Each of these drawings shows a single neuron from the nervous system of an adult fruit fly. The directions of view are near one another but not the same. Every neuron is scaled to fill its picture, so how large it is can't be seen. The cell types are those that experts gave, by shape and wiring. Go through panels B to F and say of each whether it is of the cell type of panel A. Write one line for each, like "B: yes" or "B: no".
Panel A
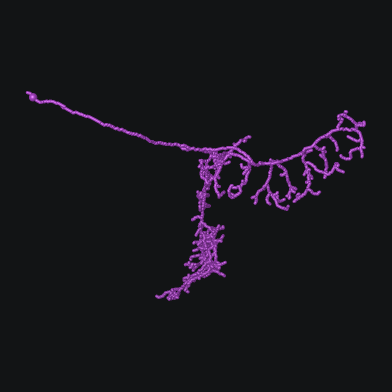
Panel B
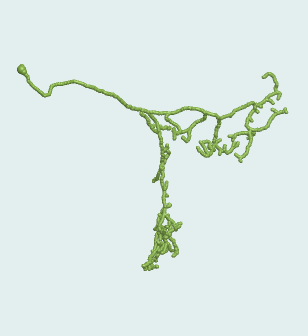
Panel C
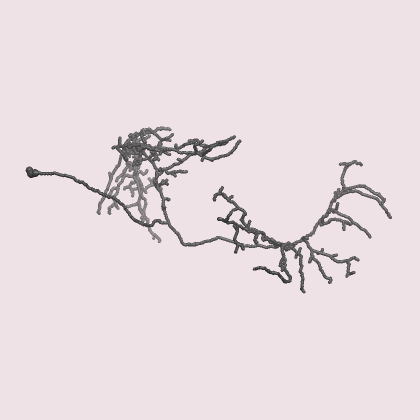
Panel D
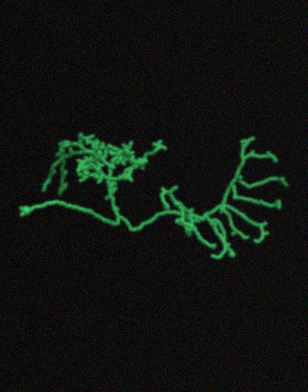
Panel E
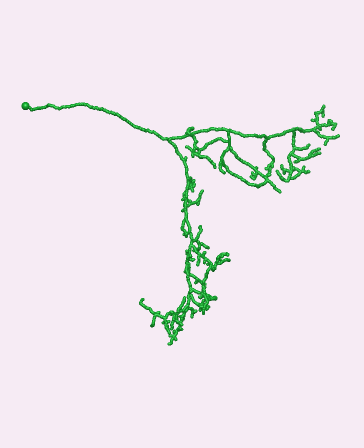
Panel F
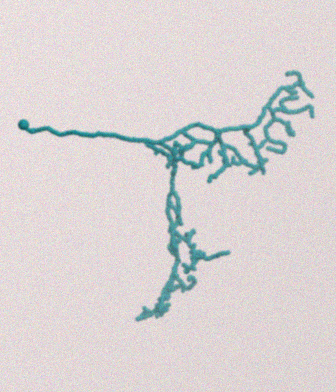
B: yes
C: no
D: no
E: yes
F: yes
